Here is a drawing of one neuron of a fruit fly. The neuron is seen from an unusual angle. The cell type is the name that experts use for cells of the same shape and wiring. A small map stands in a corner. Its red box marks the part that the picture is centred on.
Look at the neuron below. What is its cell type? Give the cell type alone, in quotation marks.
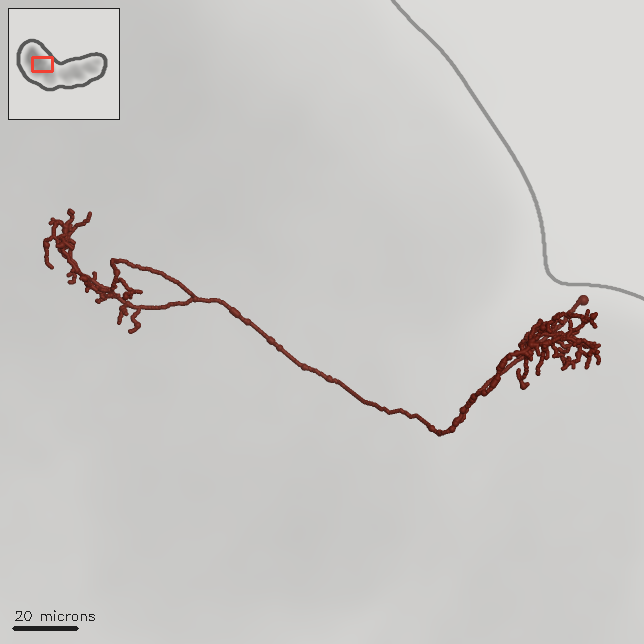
"LC10d"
